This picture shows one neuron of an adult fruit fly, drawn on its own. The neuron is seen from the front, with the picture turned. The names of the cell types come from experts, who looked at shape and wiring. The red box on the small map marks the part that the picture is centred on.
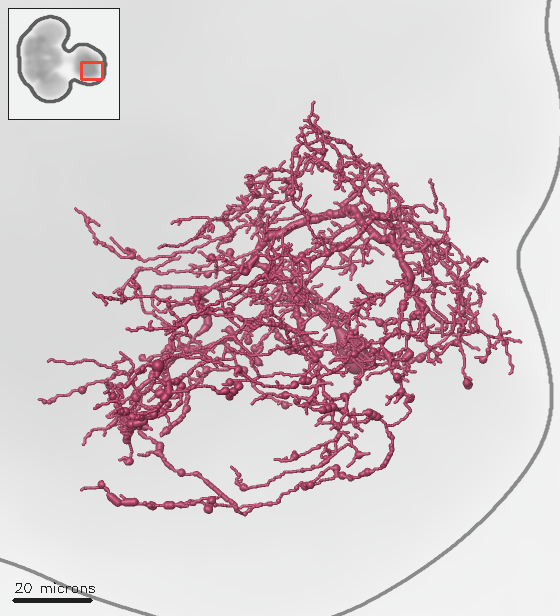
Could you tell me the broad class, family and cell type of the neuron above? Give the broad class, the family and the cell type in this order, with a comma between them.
nerve-cord intrinsic neuron, hemilineage 03A, IN03A014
